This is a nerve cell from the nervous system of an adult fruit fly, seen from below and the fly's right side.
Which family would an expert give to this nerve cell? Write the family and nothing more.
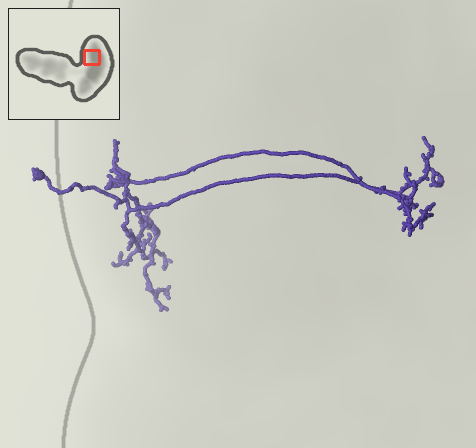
Y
